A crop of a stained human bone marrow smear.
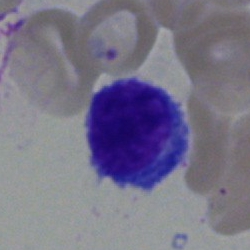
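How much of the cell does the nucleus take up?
It fills most of the cell.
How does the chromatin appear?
It stains dark purple and looks dense.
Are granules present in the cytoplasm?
No granules are seen.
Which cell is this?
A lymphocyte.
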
